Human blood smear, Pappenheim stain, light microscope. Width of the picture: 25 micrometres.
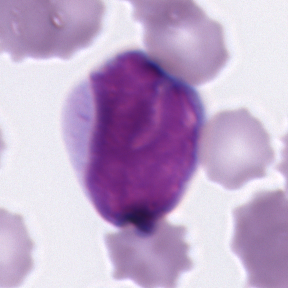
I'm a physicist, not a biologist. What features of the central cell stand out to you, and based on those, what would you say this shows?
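See how the cytoplasm is just a narrow crescent along the left side of the cell? It's a pale greyish lilac, with no granules to be seen in it. There's also a pale, narrow cleft running through the upper right part of the nucleus. That's a myeloblast.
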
